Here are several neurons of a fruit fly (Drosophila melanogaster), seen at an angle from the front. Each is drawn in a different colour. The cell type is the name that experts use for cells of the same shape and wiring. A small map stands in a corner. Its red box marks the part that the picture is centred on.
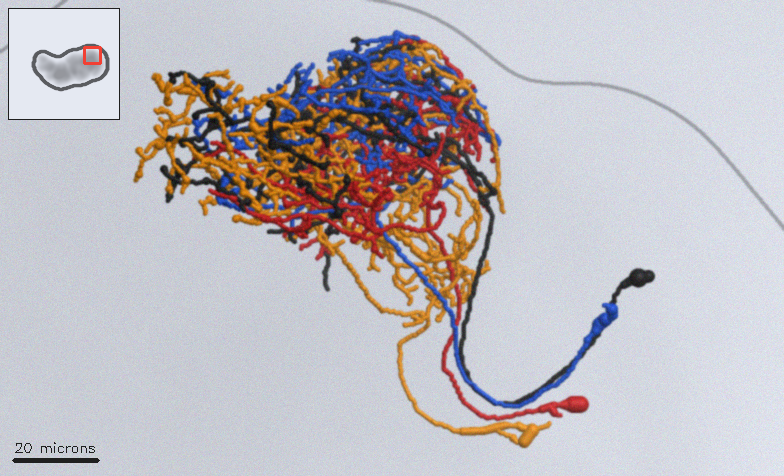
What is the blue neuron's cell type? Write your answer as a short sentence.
The cell type is LHAV6b3.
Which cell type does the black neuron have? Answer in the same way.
The cell type is LHAV5b2.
